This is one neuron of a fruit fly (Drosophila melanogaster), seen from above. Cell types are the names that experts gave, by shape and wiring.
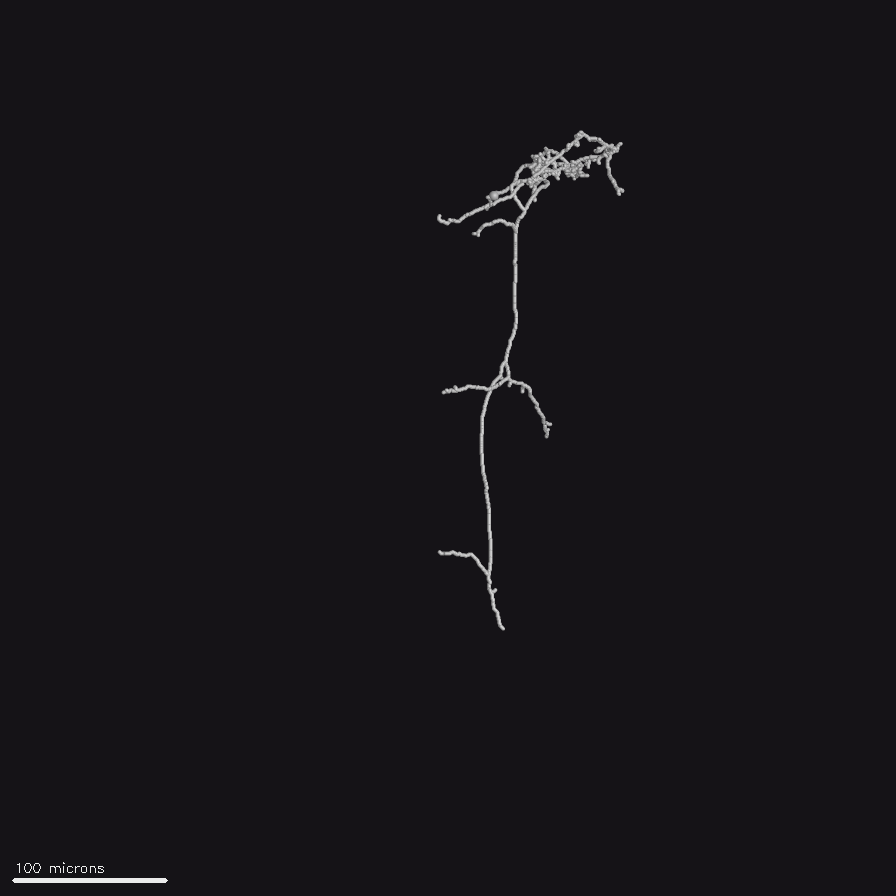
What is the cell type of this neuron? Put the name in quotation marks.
"IN04A002"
